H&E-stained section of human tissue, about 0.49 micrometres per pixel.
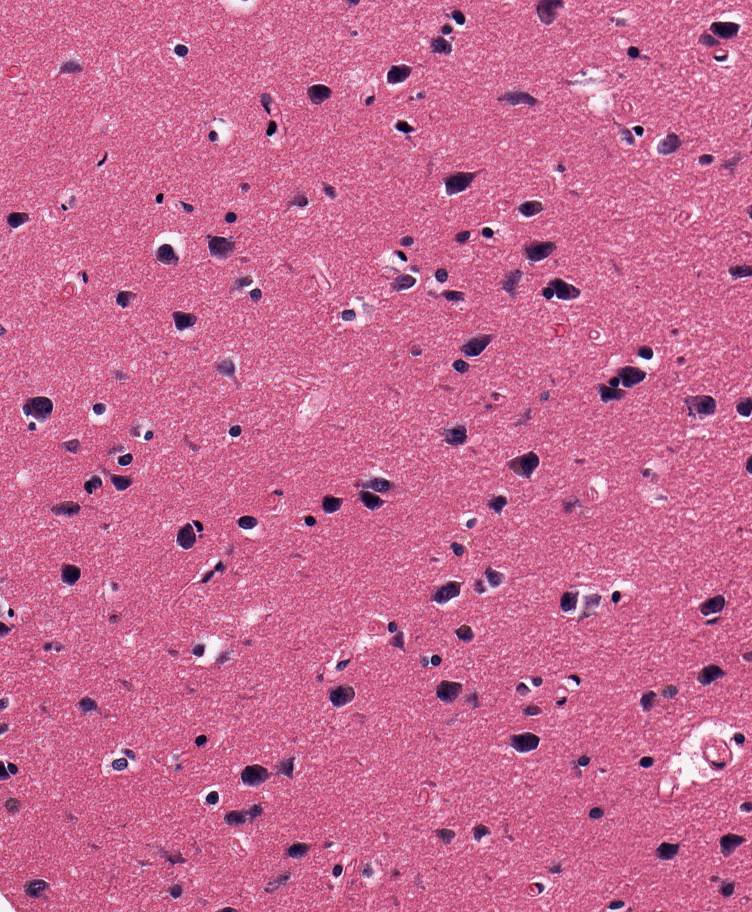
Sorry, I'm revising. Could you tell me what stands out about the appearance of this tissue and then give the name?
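Hmm, cells are scattered singly across the whole field, set in a pink, finely granular background. Looking between them, that background is an evenly textured, fine pink neuropil, and I find no collagen bundles. Among the larger cells are small, round, dark nuclei with scant visible cytoplasm. At the lower right edge there's a small vessel cut across, with a clear space around it. This is cerebral cortex.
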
